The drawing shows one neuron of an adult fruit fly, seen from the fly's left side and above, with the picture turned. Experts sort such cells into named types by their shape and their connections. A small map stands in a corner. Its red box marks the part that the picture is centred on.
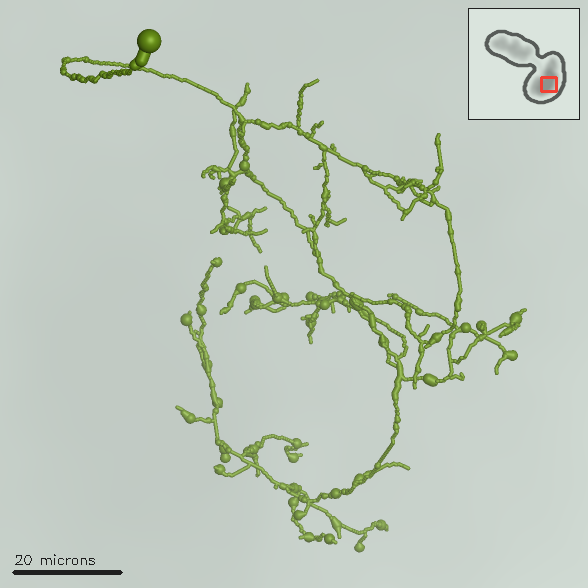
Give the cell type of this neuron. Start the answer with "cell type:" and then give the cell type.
cell type: SMP248_d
